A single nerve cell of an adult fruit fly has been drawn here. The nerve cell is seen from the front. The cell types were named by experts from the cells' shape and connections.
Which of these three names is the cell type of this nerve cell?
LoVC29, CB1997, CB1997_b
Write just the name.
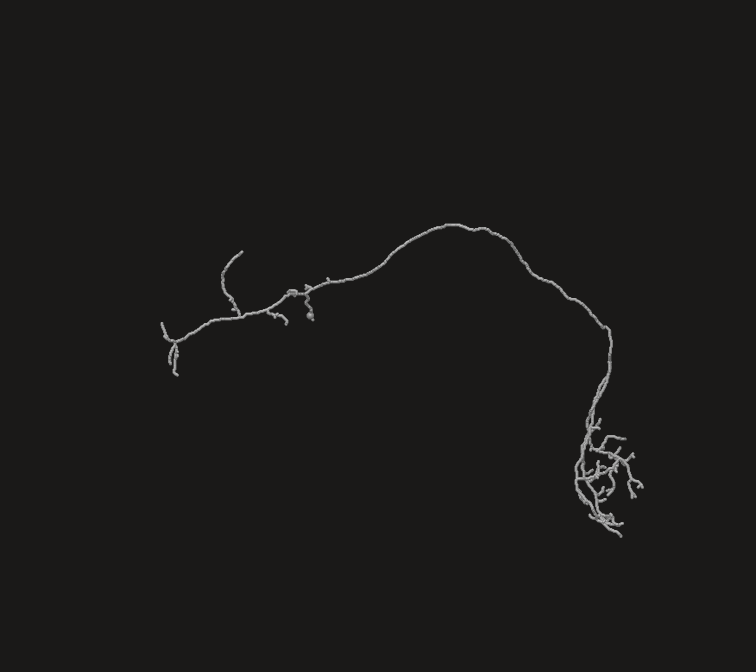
LoVC29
